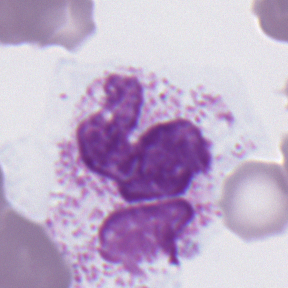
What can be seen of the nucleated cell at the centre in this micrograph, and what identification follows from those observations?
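Nucleus in three lobes; lowest lobe set apart from the two upper ones by a pale gap. Cytoplasm with small pink-violet granules, scattered, pale cytoplasm showing between them. Segmented neutrophil.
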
